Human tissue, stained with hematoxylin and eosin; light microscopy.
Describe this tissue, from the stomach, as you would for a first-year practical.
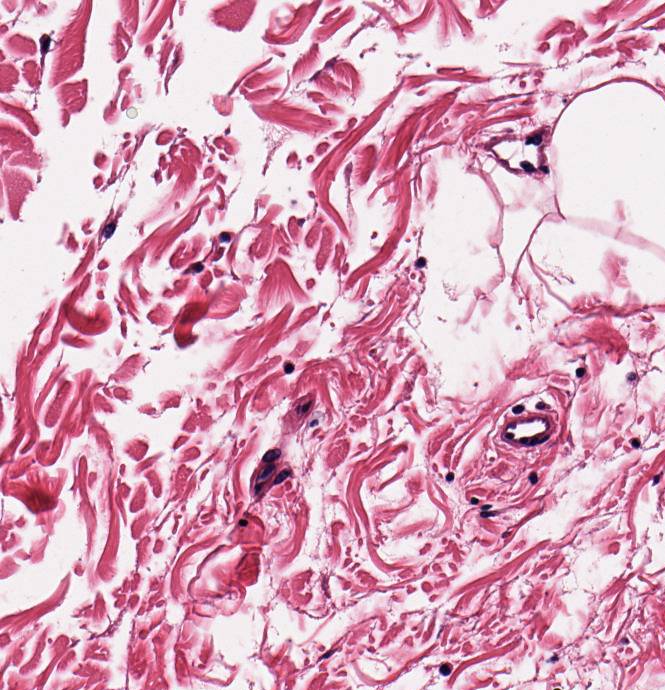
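Pink fibre bundles fill the field, cut lengthwise in some places and across in others. Many lengthwise bundles are wavy or curved, not straight. Staining is a deep, fairly even eosin pink. Nuclei: sparse, small and dark, lying singly between bundles.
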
